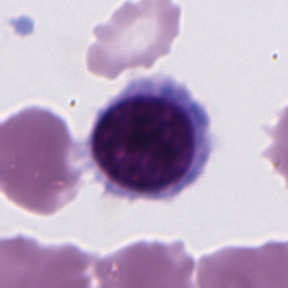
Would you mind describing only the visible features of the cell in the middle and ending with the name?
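Checking each point in turn, the outline is roughly round. Chromatin is dense and stains dark purple. Cytoplasm forms only a narrow rim around the nucleus. Its edge is ragged with small fine projections. The cell is a hairy cell.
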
